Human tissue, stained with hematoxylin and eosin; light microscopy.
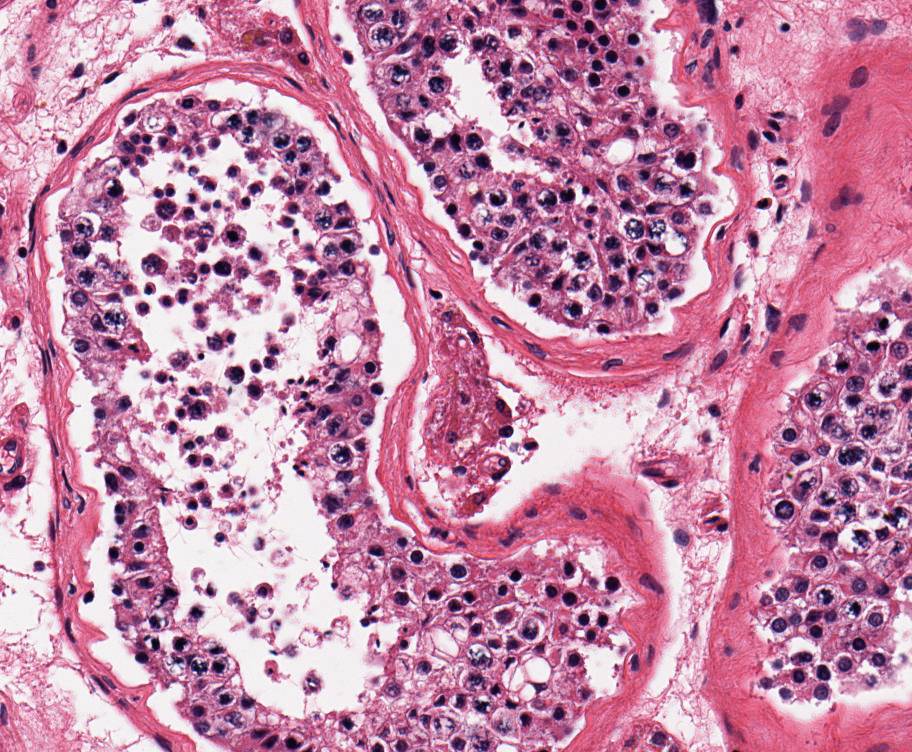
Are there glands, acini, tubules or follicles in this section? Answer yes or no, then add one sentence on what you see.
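Yes. The field shows cross-sections of several rounded tubules packed with cells, the largest one filling most of the left half.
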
